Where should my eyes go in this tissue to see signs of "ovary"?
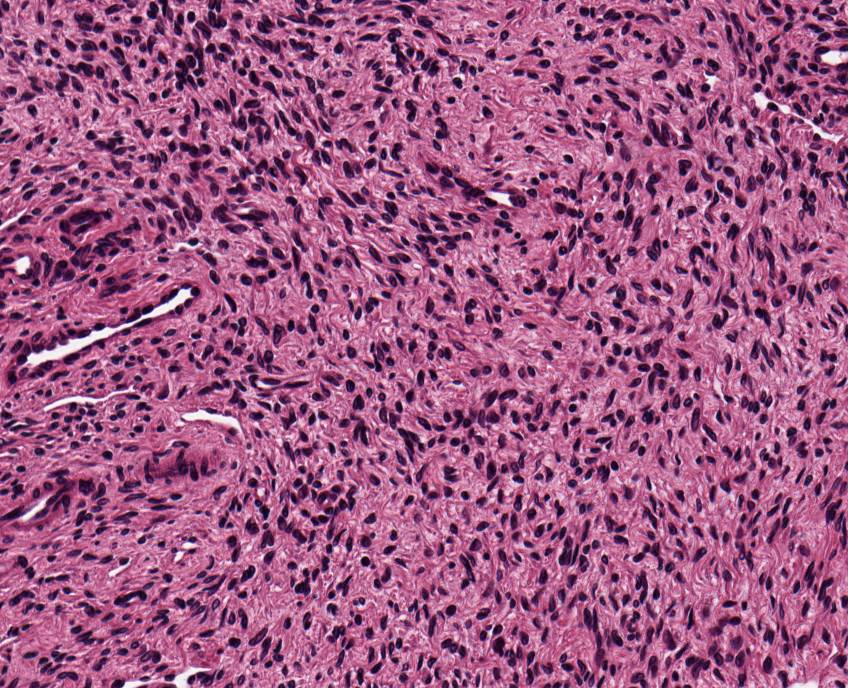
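What you are looking at is ovary.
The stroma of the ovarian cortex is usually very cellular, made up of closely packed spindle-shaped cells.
That fits this field, where spindle cells gather into short fascicles that run in varying directions and cross one another. Now look at the nuclei: throughout the field they are oval to elongated and darkly stained. Around them the cytoplasm is scant and pale pink, and the borders between cells are indistinct. Between the cells you can follow fine, wavy pink collagen fibres.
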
